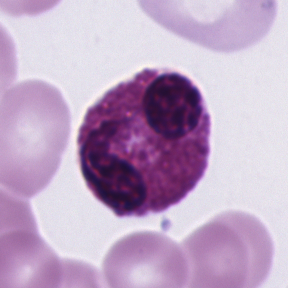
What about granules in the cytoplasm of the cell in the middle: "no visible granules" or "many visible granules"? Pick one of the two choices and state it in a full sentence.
The cytoplasm of this cell holds many visible granules.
